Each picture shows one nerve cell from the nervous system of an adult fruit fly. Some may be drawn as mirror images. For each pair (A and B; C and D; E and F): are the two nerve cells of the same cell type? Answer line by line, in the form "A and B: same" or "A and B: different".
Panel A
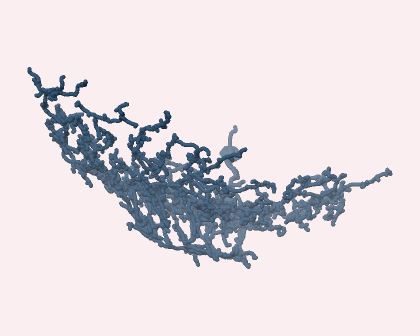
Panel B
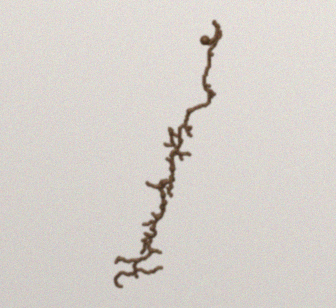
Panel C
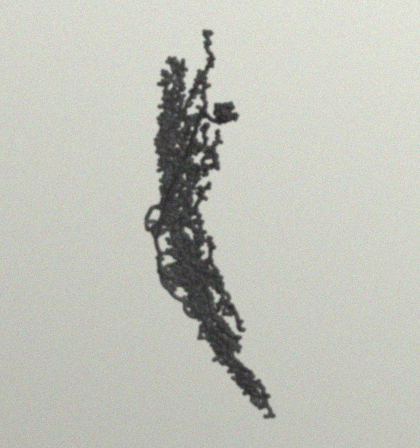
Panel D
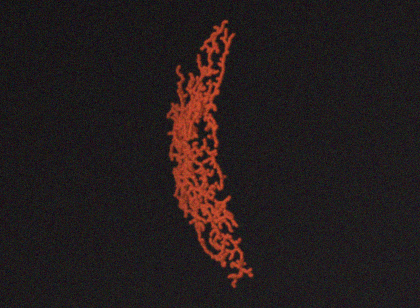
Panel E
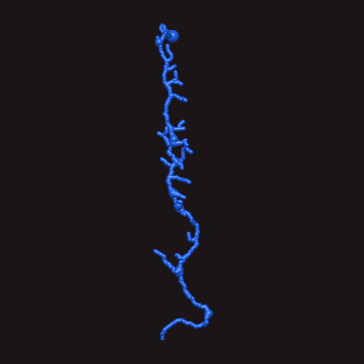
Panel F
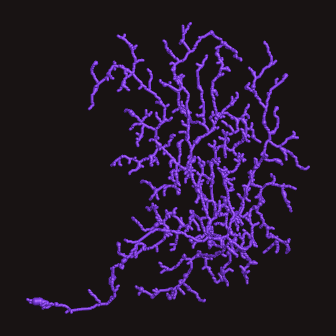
A and B: different
C and D: same
E and F: different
